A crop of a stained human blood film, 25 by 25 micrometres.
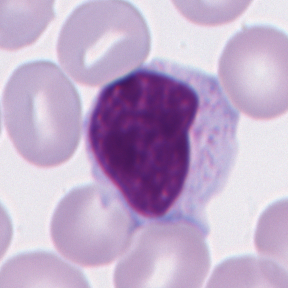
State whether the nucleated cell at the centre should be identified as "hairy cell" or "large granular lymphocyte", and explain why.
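I'd call it a large granular lymphocyte, not a hairy cell.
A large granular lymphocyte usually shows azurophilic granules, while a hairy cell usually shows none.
Looking at the cytoplasm, which is pale greyish-blue, I find a few fine reddish-purple granules scattered through it, and that sides with the large granular lymphocyte. The rest I just record: the cell is about 14 micrometres across, and the nucleus, about 13 by 10 micrometres, fills about 60% of the cell's area and lies toward the left. Its chromatin is dense and dark purple with coarse clumps, and its right border has a shallow notch.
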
